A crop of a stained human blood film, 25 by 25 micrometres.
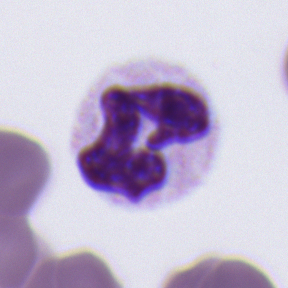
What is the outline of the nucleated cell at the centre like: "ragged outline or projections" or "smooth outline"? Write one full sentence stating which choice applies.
There is a smooth outline around this cell, free of projections.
